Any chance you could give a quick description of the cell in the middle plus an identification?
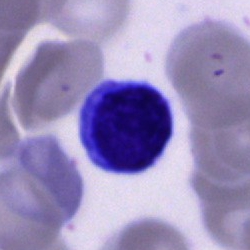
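A round cell with a smooth outline. Its chromatin is dense and stains deep blue-purple, and no nucleolus can be made out in the nucleus. Cytoplasm is scant, forming at most a thin rim around the nucleus. This is a lymphocyte.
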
